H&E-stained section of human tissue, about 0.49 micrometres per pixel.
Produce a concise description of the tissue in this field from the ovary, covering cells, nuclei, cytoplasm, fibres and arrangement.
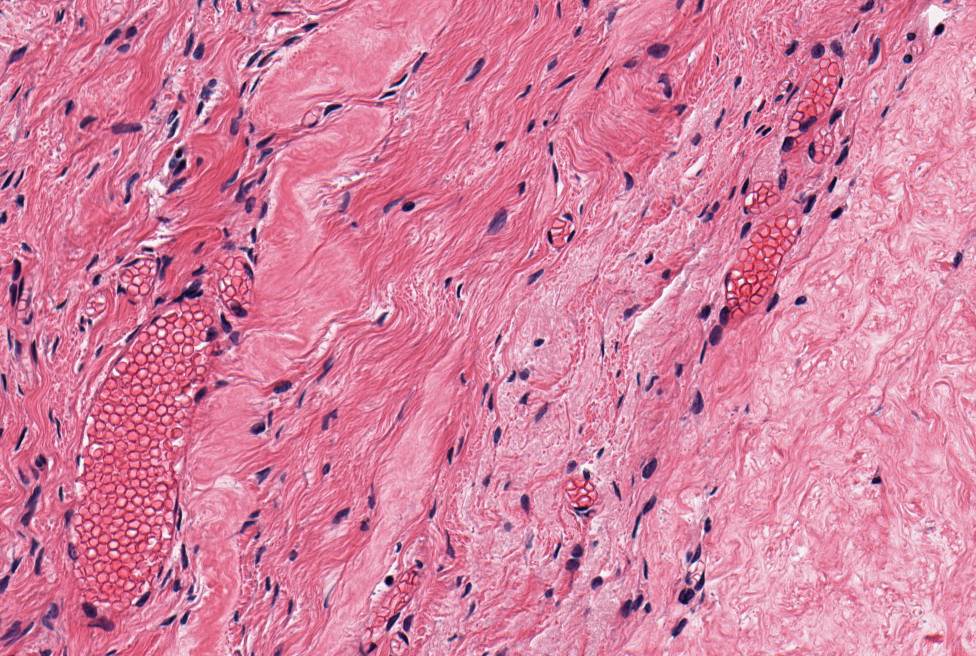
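Fibrous connective tissue throughout; no epithelium. Largest vessel at lower left: thin-walled, packed with red blood cells. Several small vessels scattered across the field, also filled with red blood cells. No fat cells present.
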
